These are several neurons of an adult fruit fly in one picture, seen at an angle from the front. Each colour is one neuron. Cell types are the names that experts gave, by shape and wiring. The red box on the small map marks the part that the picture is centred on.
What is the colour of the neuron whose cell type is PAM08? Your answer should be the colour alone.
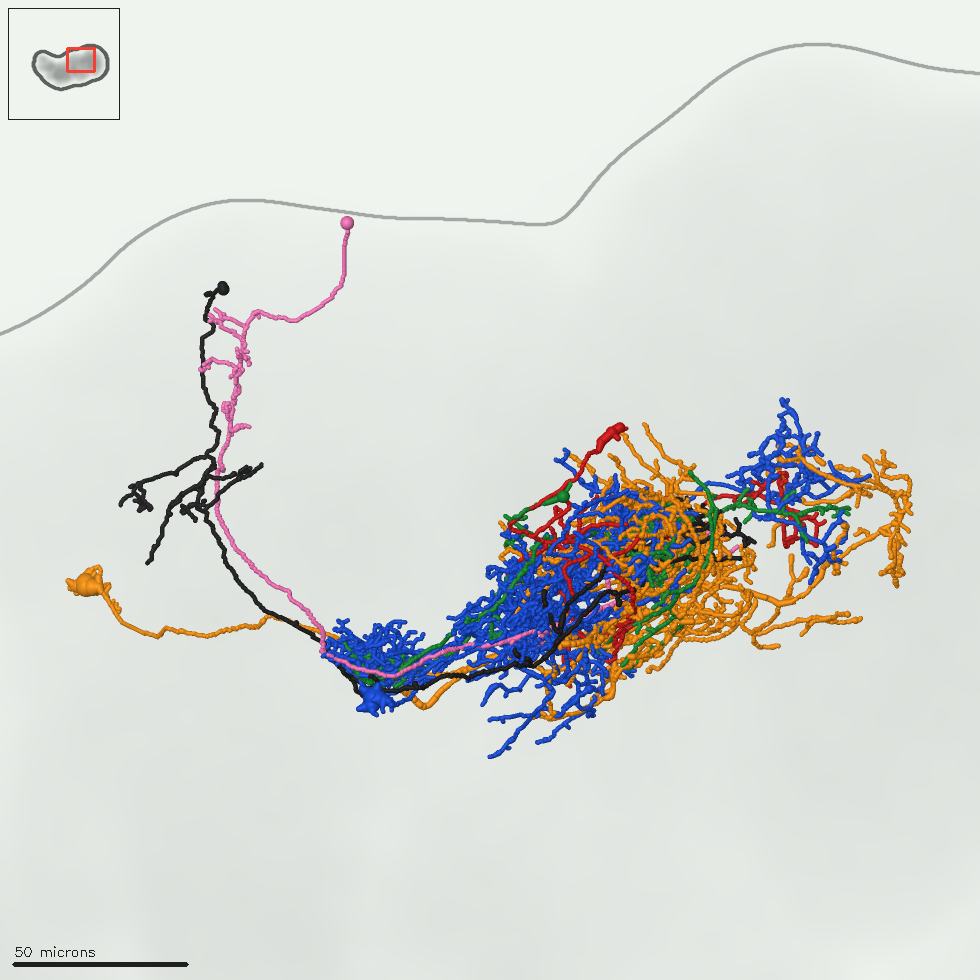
red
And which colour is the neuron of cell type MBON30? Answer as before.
blue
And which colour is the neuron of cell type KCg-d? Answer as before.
black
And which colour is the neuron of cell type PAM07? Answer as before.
green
